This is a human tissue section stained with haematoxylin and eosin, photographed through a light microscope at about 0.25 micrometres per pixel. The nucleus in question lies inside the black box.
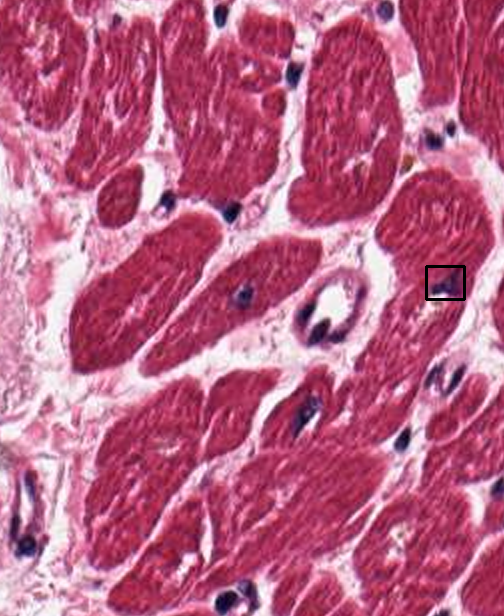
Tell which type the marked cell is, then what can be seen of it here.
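This is a cardiomyocyte. The nucleus is a small, dark purple, irregular blot, darker than the surrounding cytoplasm. Just below the nucleus, inside the cell, there is a small pale clear space. The cytoplasm is abundant and deep pink-red, with fine streaks running along the length of the cell. The cell is a long band running diagonally, parallel to neighbouring fibres, and separated from them by pale gaps.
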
